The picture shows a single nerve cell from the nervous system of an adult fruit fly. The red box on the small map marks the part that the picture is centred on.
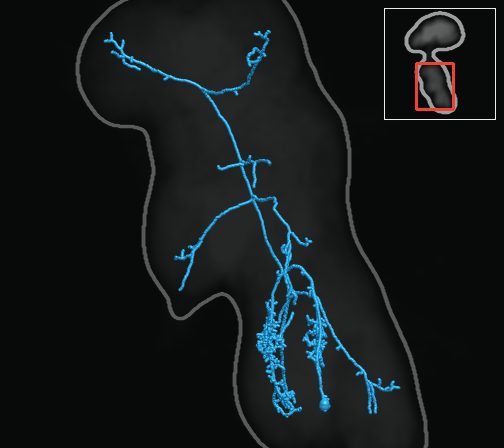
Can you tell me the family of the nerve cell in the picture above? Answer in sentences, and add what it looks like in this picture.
Its family is hemilineage 07B. This is a nerve-cord intrinsic neuron. Dozens of branch ends can be seen. As drawn here it is taller than it is wide.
